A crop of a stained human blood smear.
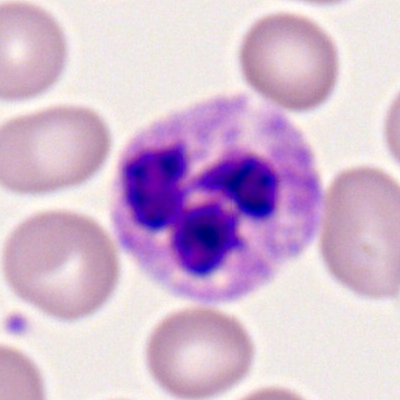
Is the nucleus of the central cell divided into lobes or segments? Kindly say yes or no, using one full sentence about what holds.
Yes, within this cell the nucleus is divided into lobes.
